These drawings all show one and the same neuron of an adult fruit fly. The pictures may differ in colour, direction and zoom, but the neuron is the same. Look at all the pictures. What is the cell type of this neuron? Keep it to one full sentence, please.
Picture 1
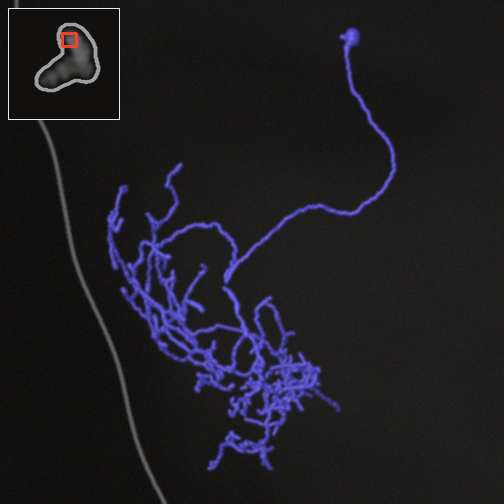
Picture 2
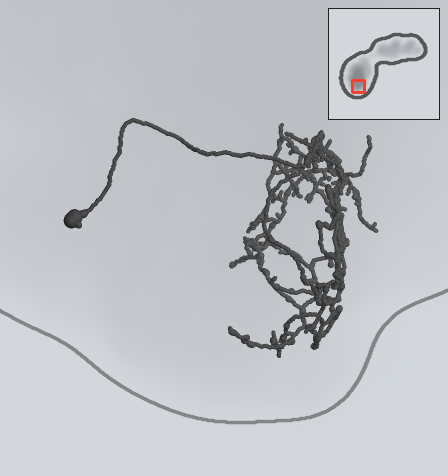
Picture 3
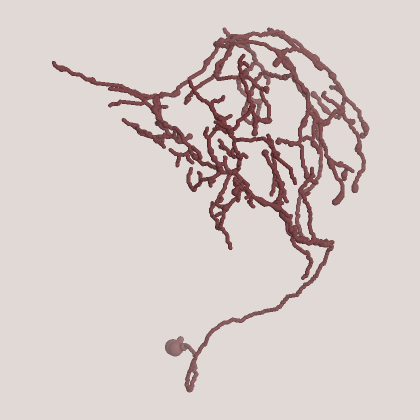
The cell type of the neuron here is LHAV3o1.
